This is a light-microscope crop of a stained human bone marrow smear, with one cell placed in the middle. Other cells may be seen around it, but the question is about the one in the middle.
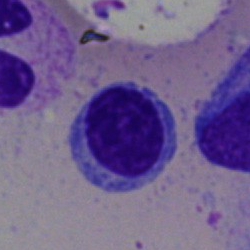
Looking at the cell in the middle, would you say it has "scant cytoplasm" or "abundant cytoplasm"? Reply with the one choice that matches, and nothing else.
Scant cytoplasm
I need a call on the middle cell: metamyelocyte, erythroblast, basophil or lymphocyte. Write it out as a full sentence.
The cell at the central position in this crop is a lymphocyte.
